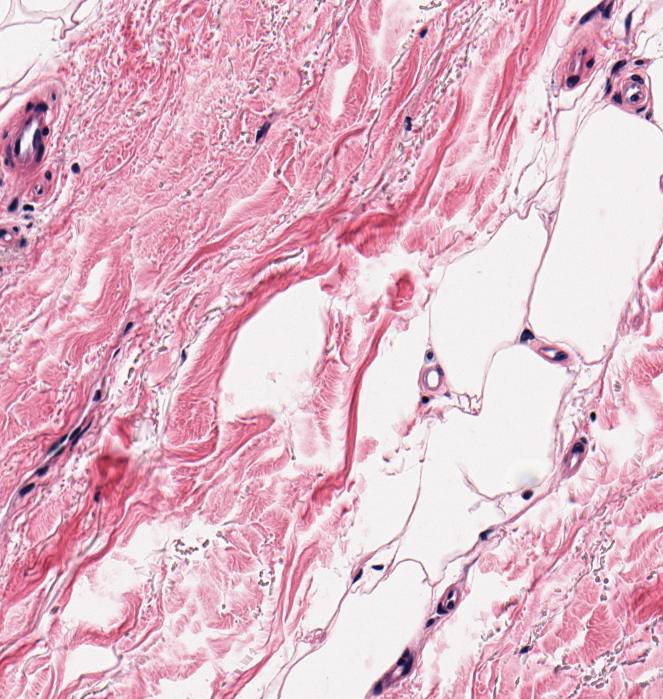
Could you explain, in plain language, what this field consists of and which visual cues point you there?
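Dermis is the main tissue in this field. Its collagen bundles are thick, wavy and eosin-stained pink.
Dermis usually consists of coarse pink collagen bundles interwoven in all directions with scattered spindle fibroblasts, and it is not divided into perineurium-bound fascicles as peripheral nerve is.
Cells are sparse, most with dark spindle-shaped nuclei lying along the fibres. Empty polygonal adipocytes with thin membranes lie toward the right, and no epithelium appears anywhere.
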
